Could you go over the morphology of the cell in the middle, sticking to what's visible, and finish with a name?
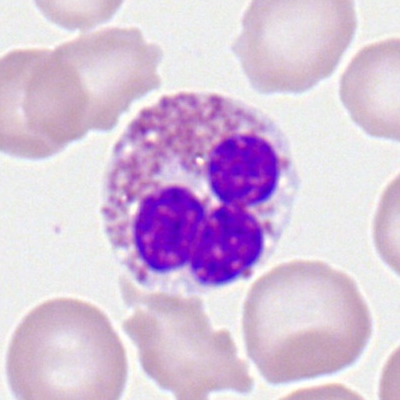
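Looking here, the nuclear lobes sit toward the lower right, their chromatin dense and deep purple with small paler spots. Granules crowd most thickly in the upper-left cytoplasm, and a few small clear vacuoles lie in the pale cytoplasm between them. This is an eosinophil.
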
